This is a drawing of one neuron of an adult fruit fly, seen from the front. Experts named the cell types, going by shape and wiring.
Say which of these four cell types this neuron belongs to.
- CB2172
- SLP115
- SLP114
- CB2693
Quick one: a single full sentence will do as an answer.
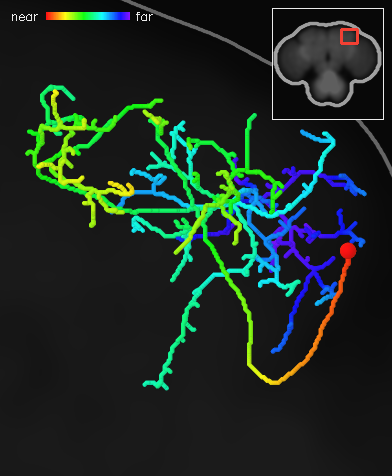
The cell type that this neuron has is CB2172.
